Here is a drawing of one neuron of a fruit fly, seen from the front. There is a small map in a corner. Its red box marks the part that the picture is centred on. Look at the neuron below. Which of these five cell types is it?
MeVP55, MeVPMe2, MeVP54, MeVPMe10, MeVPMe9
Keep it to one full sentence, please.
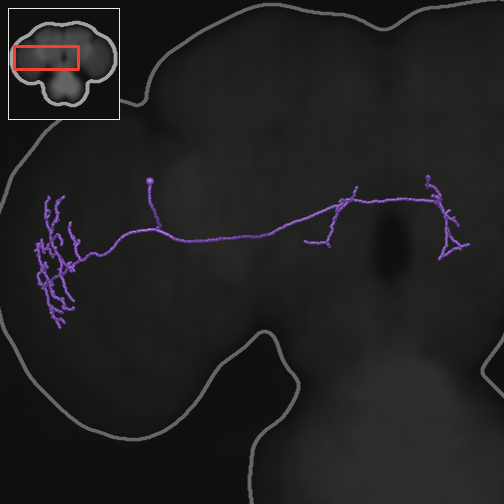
The neuron is typed under the name MeVP55.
